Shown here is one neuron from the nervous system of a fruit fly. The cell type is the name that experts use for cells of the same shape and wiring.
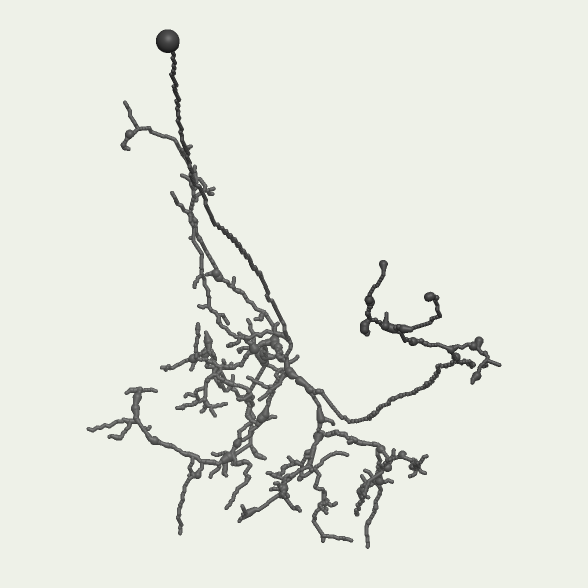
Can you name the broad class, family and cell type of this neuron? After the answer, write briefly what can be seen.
Its broad class is nerve-cord intrinsic neuron. Its family is hemilineage 12B. The cell type is IN12B066_c. Its cell body lies at the upper left of the picture. The picture shows dozens of branch ends.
